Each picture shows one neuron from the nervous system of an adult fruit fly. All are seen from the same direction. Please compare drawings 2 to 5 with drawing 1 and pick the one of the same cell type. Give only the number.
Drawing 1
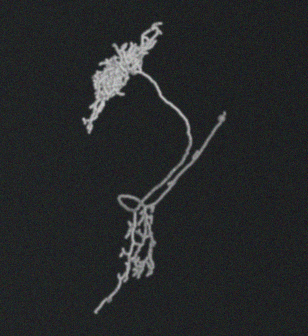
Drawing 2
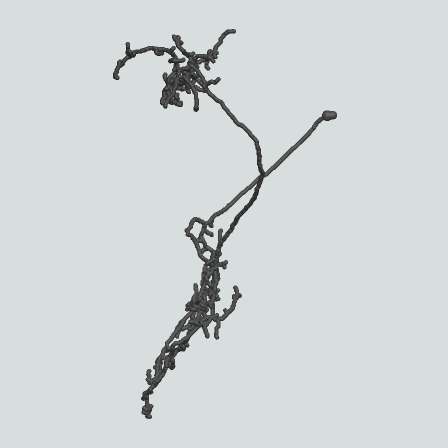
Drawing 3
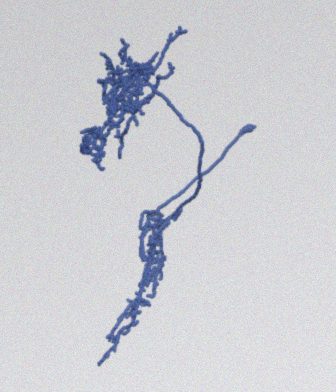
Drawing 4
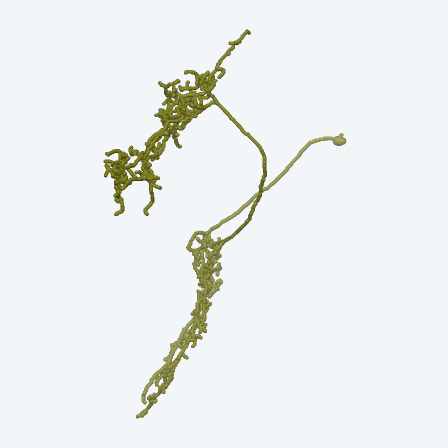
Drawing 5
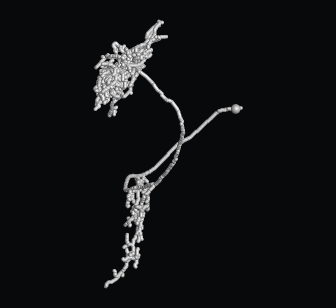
5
